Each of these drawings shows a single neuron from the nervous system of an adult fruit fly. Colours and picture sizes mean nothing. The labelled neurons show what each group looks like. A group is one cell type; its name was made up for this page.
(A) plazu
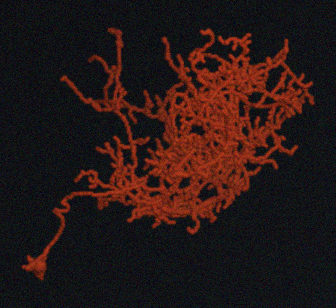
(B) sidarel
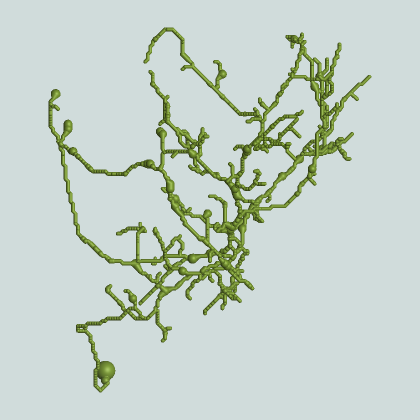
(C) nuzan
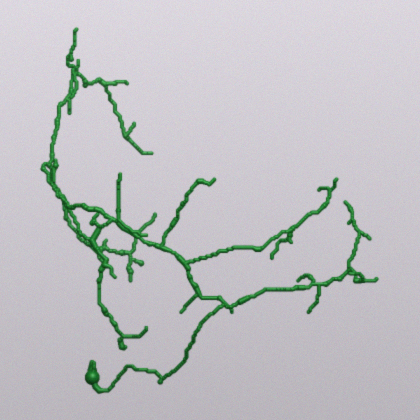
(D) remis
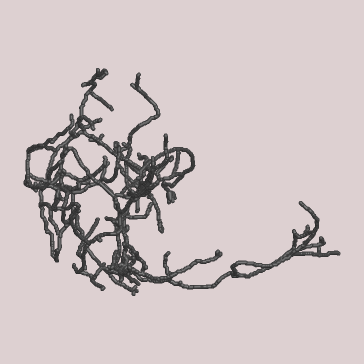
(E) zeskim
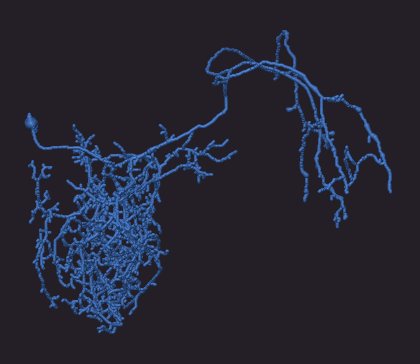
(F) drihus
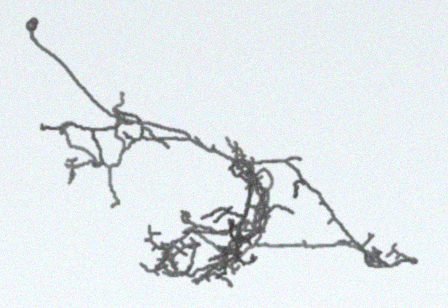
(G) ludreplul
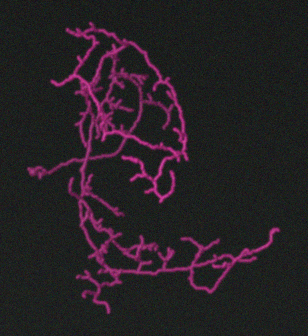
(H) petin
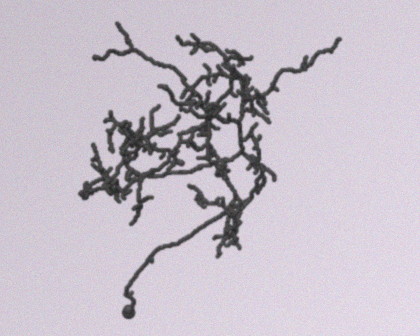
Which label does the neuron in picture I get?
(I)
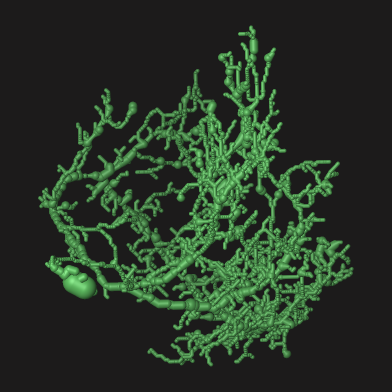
plazu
